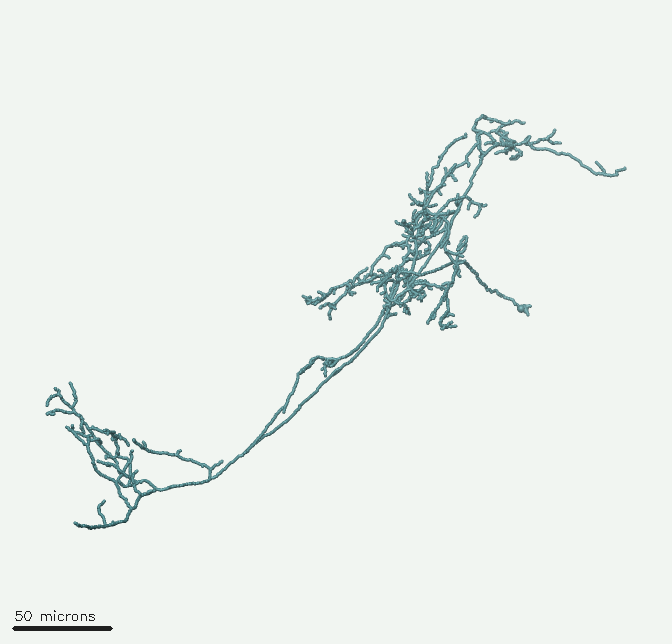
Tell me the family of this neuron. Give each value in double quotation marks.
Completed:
"hemilineage 05B"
